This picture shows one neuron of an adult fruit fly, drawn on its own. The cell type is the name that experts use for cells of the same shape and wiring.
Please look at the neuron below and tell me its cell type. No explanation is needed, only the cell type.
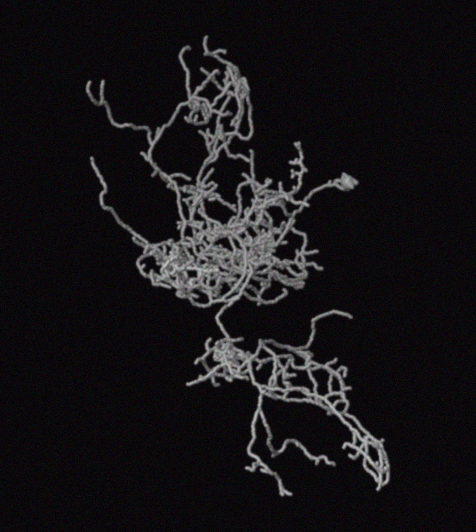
SMP143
